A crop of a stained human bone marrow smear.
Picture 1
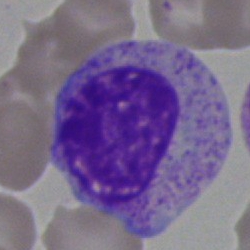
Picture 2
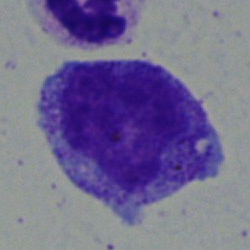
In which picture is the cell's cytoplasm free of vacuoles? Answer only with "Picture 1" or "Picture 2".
Picture 1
